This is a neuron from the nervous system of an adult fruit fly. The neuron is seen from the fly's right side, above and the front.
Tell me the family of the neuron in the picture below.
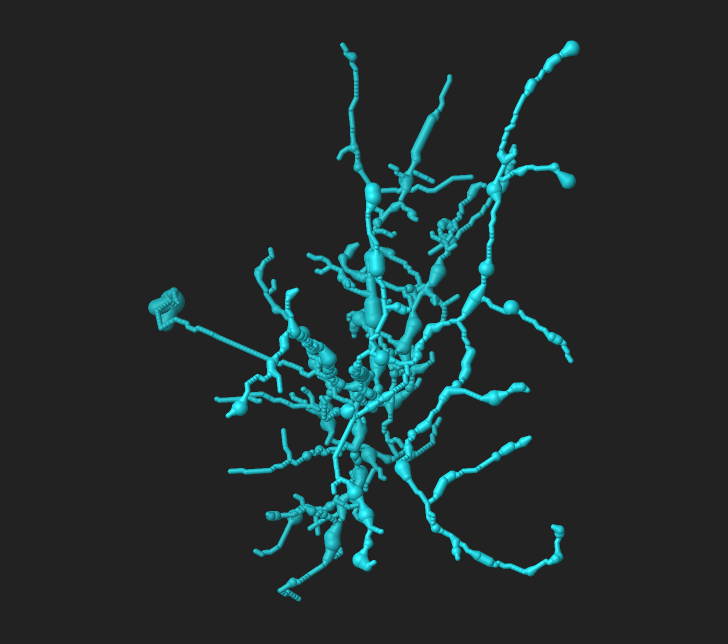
Tlp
